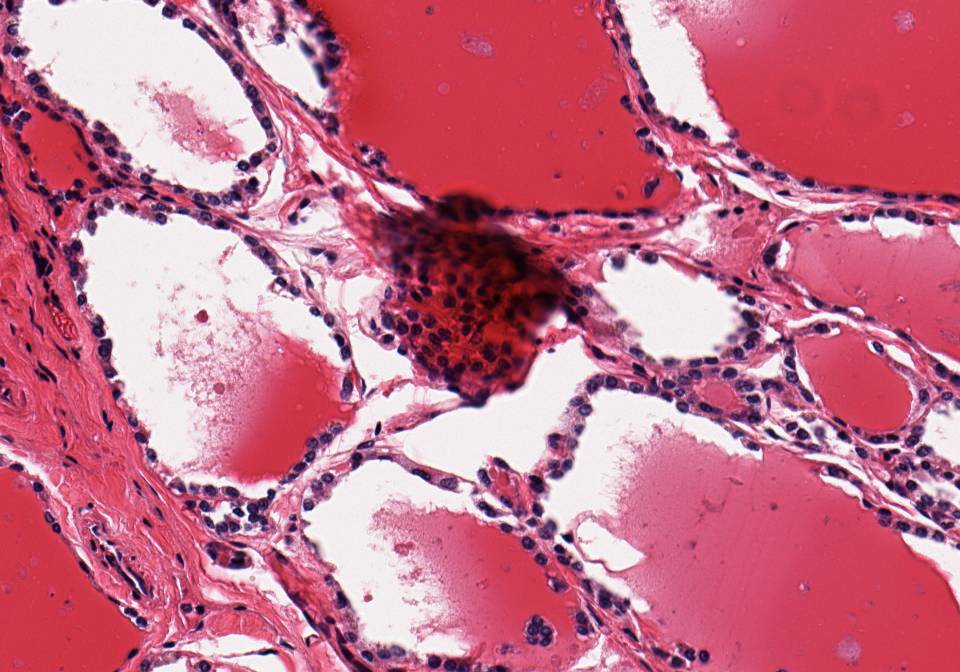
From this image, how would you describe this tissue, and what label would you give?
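Follicles are lined by a single layer of flattened to low cuboidal cells whose small, round, dark-staining nuclei are evenly spaced along the walls. Their lumens contain homogeneous deep pink-red material. Near the centre lies a dense cluster of crowded dark nuclei with red-staining cytoplasm. The tissue is thyroid.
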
